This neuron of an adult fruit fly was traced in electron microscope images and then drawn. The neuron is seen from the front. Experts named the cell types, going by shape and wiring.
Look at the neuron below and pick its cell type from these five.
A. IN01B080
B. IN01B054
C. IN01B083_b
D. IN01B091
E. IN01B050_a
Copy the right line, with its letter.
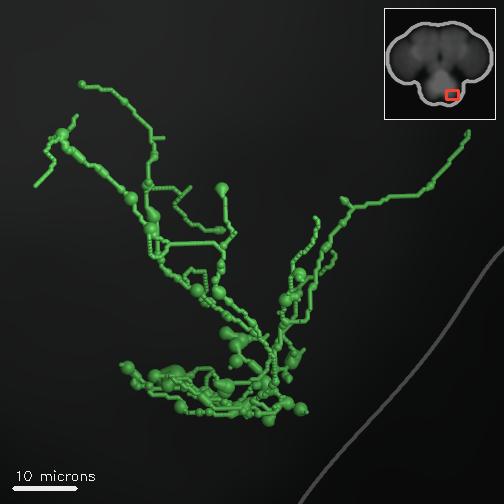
D. IN01B091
